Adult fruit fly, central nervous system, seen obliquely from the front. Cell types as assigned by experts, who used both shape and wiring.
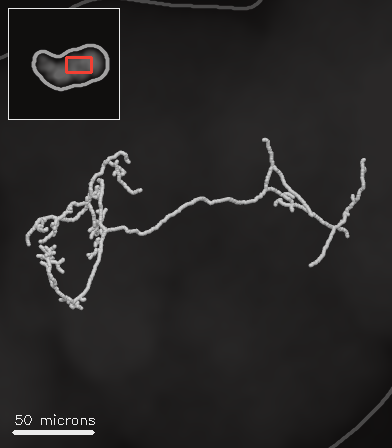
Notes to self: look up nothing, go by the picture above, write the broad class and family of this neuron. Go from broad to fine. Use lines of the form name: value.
broad class: central-brain intrinsic neuron
family: hemilineage DM4_ventral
